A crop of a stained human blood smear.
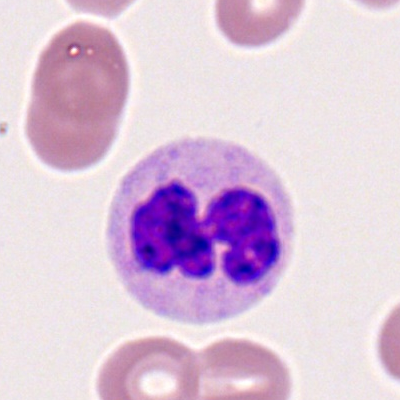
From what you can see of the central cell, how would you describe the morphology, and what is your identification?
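Its outline is round and smooth, with no surface projections. Two nuclear lobes lie side by side, one on the left and one on the right. Only fine, faint lilac granules appear in the cytoplasm; there are no large orange granules and no vacuoles. The cell is a segmented neutrophil.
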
